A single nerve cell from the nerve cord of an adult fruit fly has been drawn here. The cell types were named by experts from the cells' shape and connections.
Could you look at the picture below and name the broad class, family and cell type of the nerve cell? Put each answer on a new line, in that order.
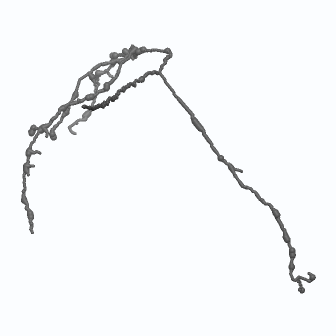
descending neuron
hemilineage MX12
DNge019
